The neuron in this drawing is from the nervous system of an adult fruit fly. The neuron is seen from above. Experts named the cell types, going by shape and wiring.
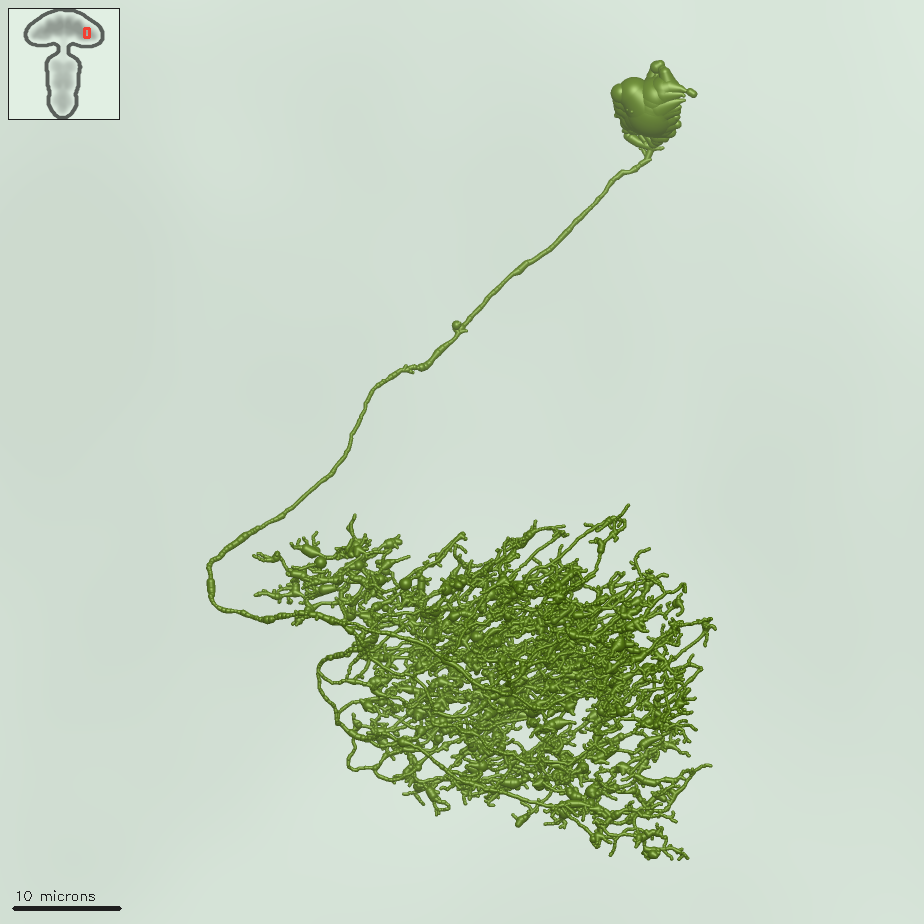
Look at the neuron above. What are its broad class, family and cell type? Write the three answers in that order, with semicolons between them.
optic-lobe intrinsic neuron; Pm; Pm10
